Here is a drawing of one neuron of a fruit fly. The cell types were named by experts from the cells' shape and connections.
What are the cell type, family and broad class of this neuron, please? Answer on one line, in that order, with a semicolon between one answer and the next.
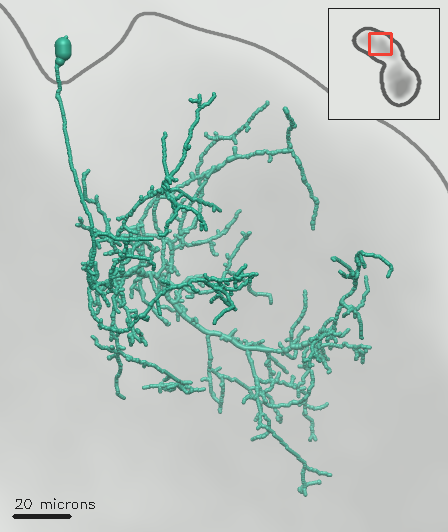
IN03A045; hemilineage 03A; nerve-cord intrinsic neuron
